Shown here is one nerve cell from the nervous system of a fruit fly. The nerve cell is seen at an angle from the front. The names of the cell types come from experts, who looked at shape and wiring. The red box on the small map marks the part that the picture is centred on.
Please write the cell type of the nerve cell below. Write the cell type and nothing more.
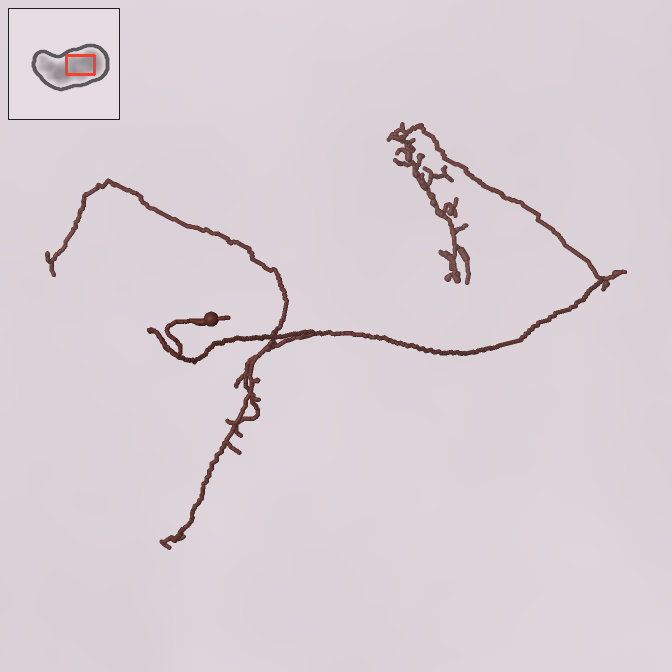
LAL096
